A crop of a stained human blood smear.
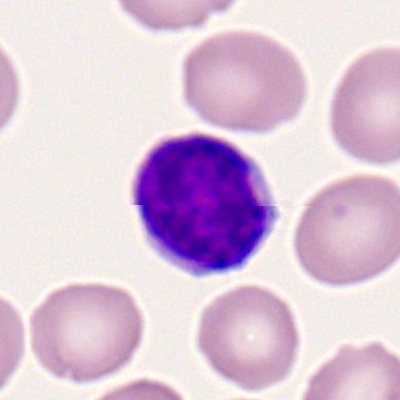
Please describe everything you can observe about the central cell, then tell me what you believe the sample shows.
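Roughly round with a smooth outline, this one has a nucleus filling nearly the whole cell, its chromatin dense, dark purple and coarsely clumped. There's just a scant rim of pale blue cytoplasm, easiest to see on the right side. It's a lymphocyte.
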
